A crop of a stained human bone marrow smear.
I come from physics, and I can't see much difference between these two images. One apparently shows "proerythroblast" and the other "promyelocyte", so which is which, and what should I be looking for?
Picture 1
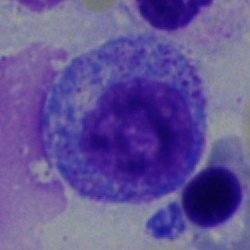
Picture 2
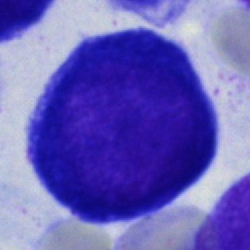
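Look first at picture 1: that is the promyelocyte, and picture 2 is the proerythroblast. Both have fine chromatin rather than coarse clumps, and in the second it is evenly spread. The cytoplasm is where they part. In picture 1, numerous purple granules are scattered through it, with a paler, less granular area lying to the left of the nucleus. In picture 2, the whole cell stains a deep, fairly uniform blue-violet, and no vacuoles are visible. The outlines differ a little too: picture 1 is round and smooth, while picture 2 is roughly round with a slightly flattened upper edge.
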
